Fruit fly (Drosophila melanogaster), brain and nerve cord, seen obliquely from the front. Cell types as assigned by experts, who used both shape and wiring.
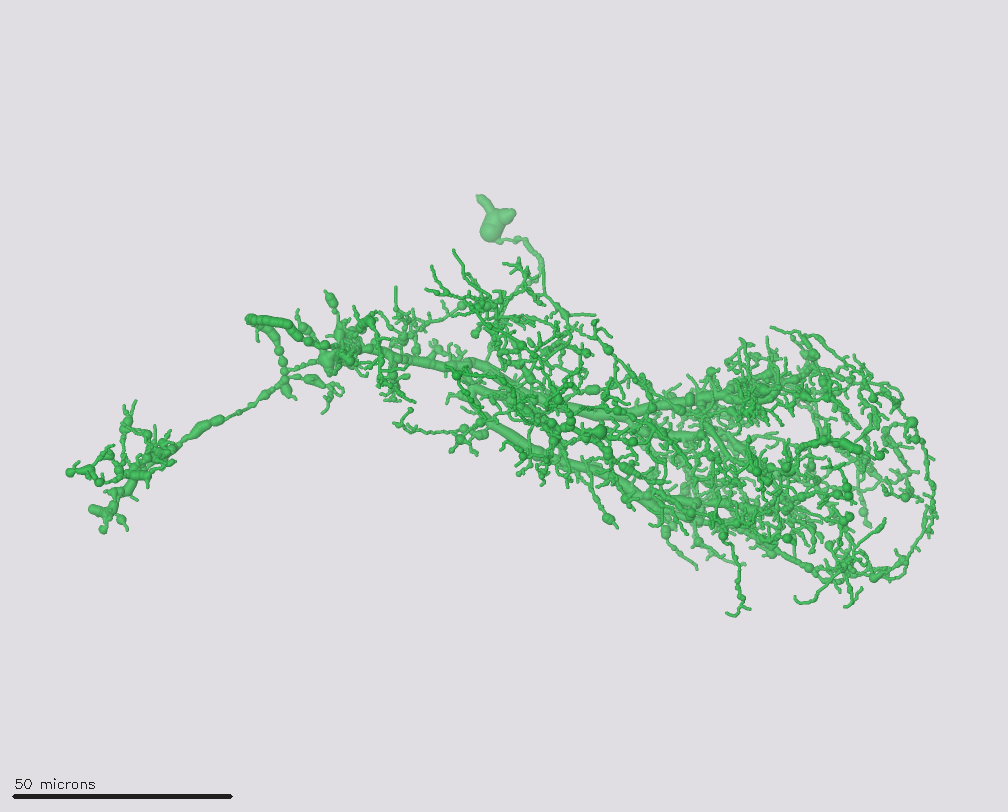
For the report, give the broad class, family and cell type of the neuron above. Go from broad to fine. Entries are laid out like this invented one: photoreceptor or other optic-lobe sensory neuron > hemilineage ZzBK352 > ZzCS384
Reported: central-brain intrinsic neuron > LHPD > LHPD4c1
